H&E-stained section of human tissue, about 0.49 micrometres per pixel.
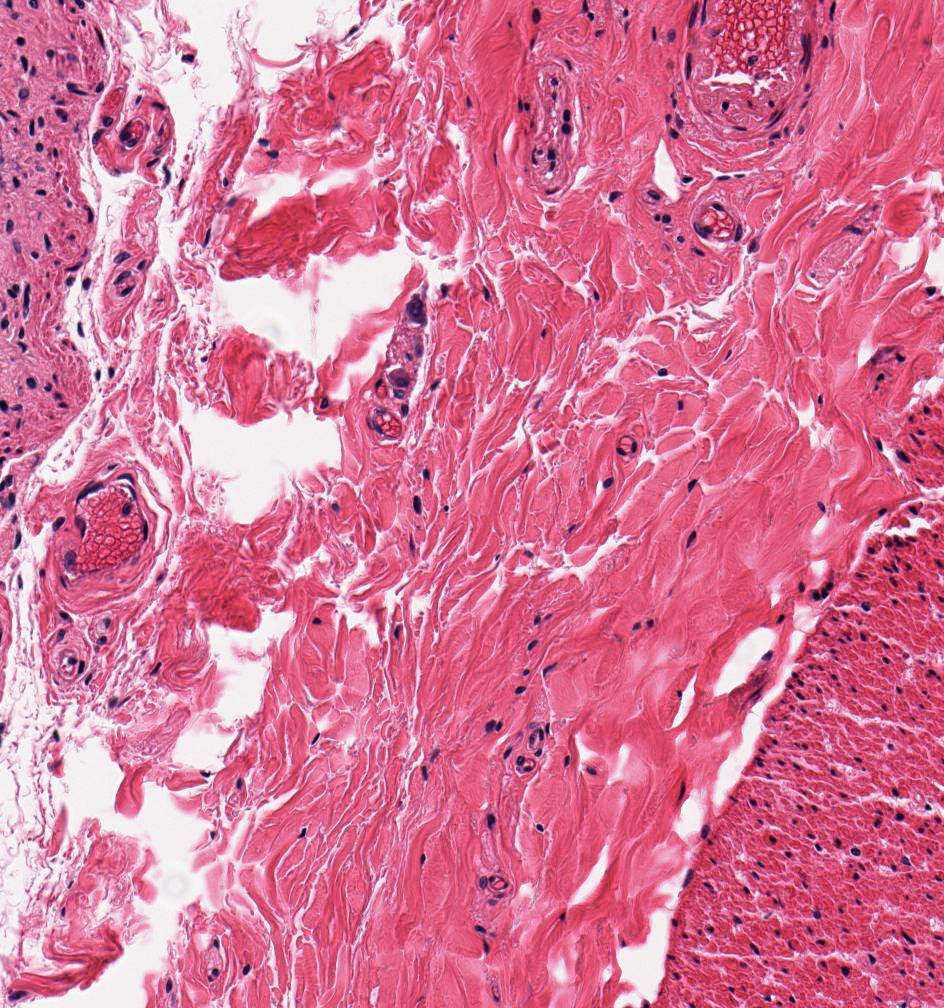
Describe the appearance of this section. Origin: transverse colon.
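Wavy, deeply eosinophilic collagen bundles take up most of the field. Between them lie sparse, small, dark spindle-shaped nuclei. Small vessels with narrow lumens and a few lining nuclei are scattered through the collagen. No fat cells are present anywhere.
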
